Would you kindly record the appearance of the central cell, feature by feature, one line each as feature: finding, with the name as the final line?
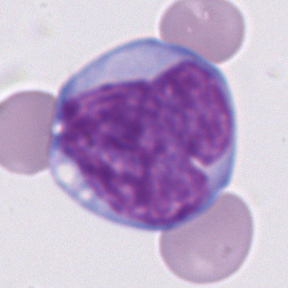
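Outline: smooth, roundish, slightly angular at top
Nucleus: irregular, narrow cleft cutting in from right edge
Granules: none visible in cytoplasm
Vacuoles: a few, small and clear, cytoplasm at lower left
Name: myeloblast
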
